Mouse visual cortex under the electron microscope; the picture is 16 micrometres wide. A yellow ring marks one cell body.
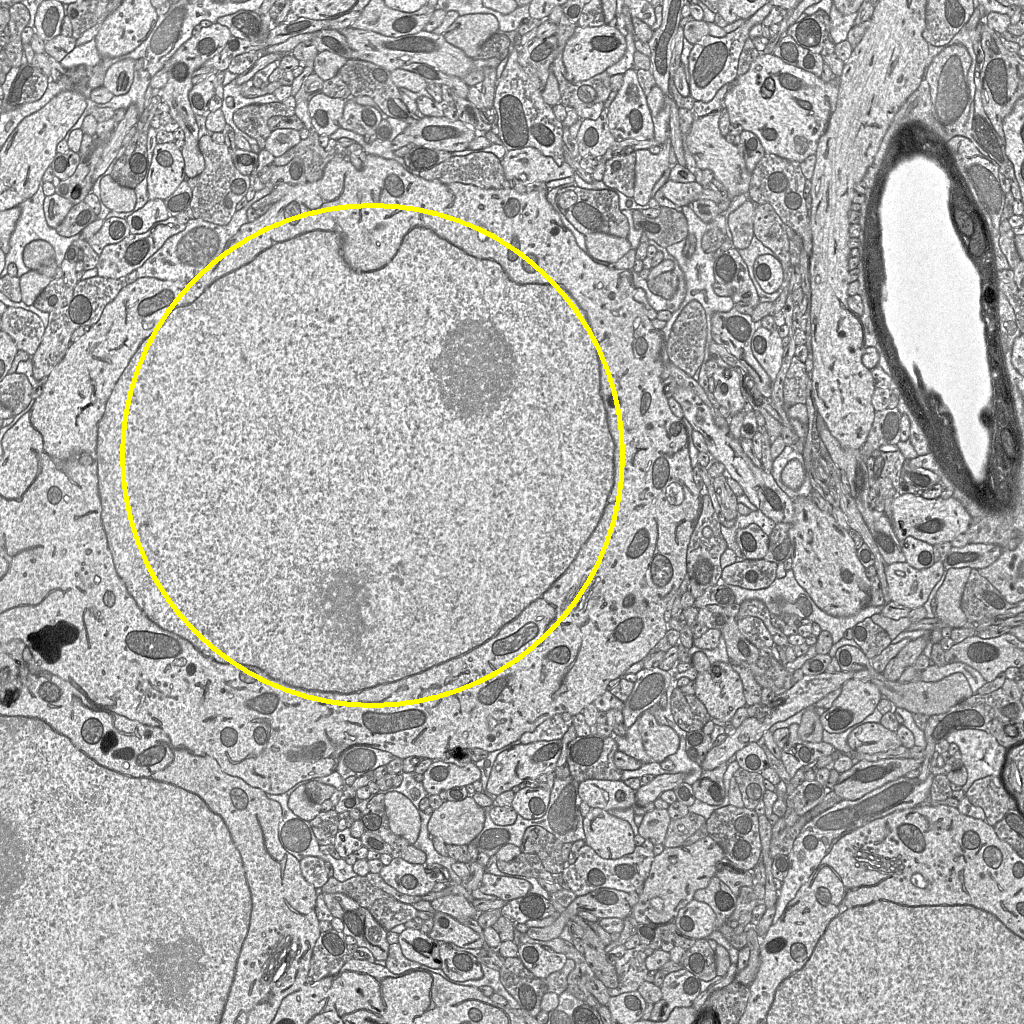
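Excitatory neuron at the centre of the ring, from mouse visual cortex. Its round nucleus almost fills the ring, and the nuclear envelope shows a single inward notch at the top. The chromatin is pale and finely dispersed, without dark clumps along the envelope. Two rounded grey granular patches lie within the nucleus: one to the upper right, one at lower centre.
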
